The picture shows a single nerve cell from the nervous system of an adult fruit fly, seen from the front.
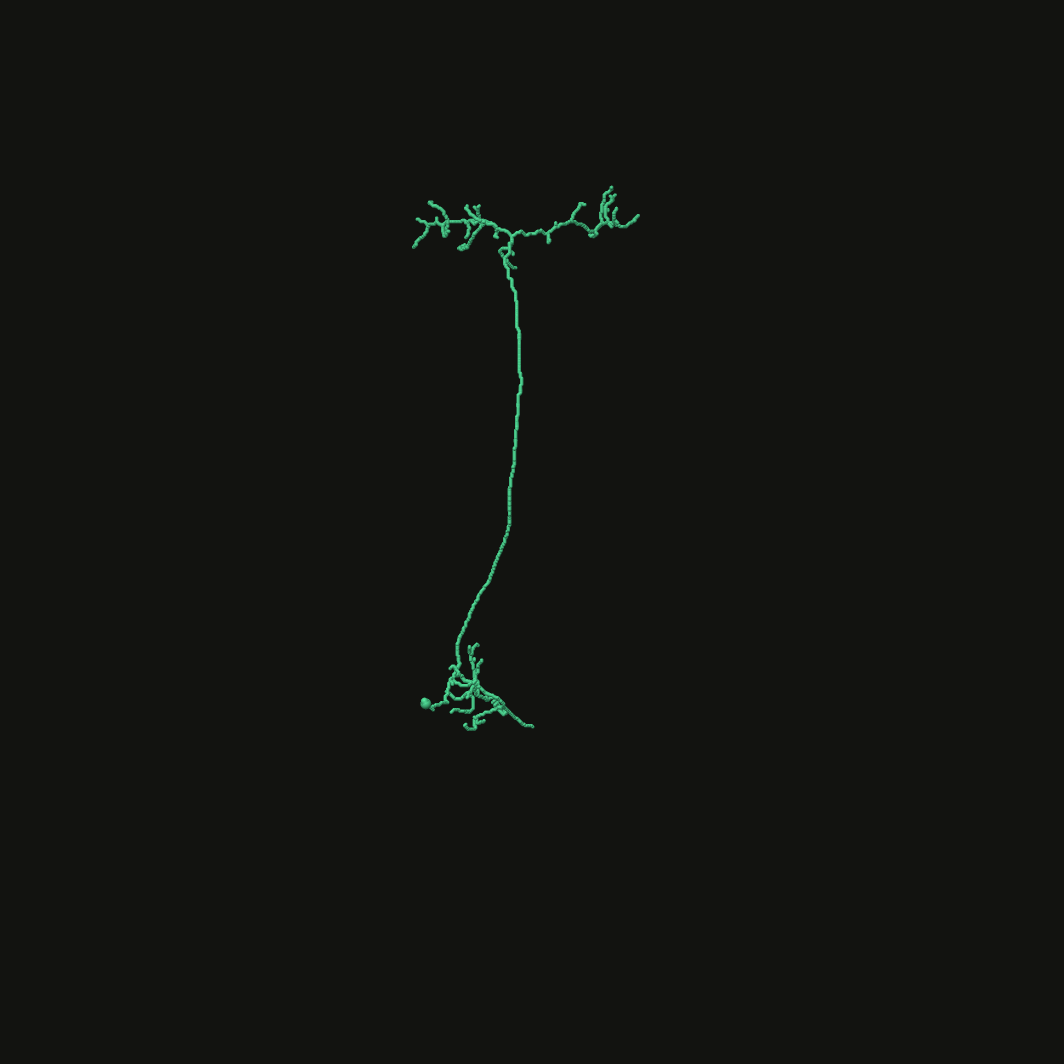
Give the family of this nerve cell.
hemilineage FLAa2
